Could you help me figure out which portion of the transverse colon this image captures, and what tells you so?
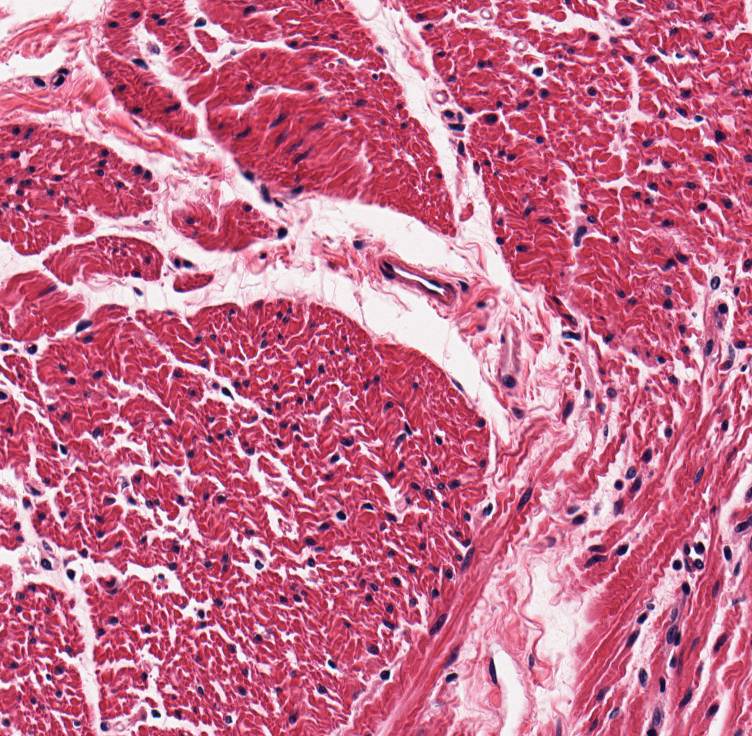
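Smooth muscle makes up almost the whole field: pink fibre bundles separated by pale connective tissue septa.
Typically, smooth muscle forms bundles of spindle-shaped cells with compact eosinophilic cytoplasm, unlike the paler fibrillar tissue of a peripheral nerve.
Here the fibres have deeply eosinophilic, fairly uniform cytoplasm, and small dark oval nuclei lie scattered fairly evenly through the bundles. A band of loose, pale pink connective tissue with wavy fibres runs down through the middle from the upper centre.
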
